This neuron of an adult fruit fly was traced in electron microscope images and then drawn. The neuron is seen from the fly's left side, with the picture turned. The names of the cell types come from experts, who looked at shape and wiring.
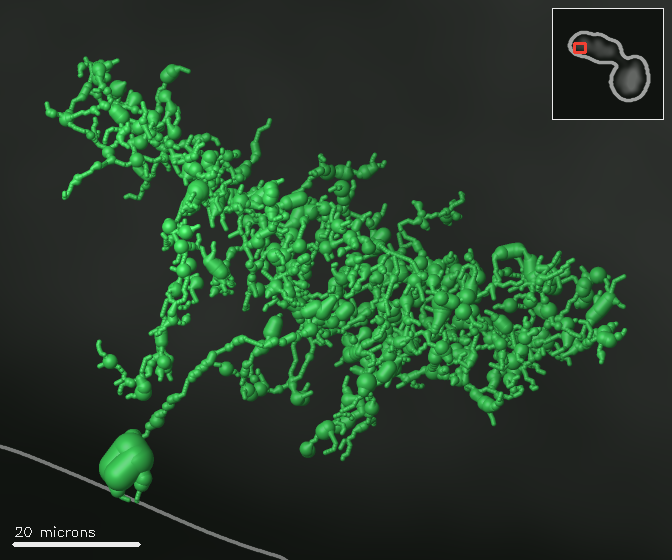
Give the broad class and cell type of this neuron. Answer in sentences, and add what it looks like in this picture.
Its broad class is nerve-cord intrinsic neuron. Its cell type is INXXX316. The cell body is at the lower left of the picture. From left to right in the picture it spans about 95 microns. More than a hundred branch ends can be seen.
